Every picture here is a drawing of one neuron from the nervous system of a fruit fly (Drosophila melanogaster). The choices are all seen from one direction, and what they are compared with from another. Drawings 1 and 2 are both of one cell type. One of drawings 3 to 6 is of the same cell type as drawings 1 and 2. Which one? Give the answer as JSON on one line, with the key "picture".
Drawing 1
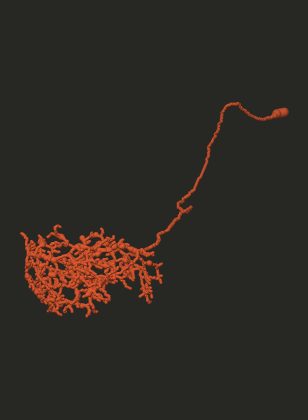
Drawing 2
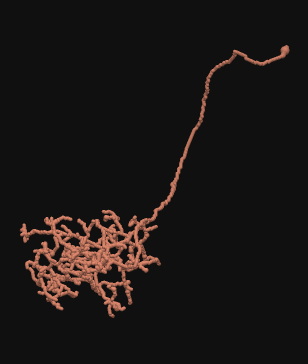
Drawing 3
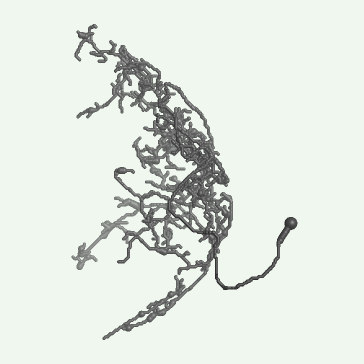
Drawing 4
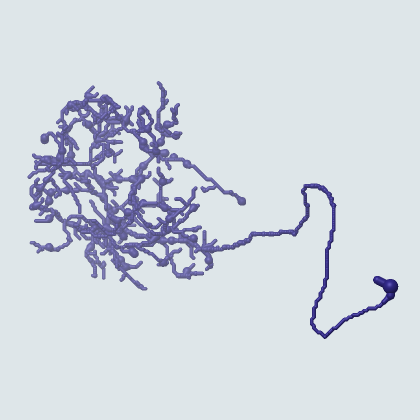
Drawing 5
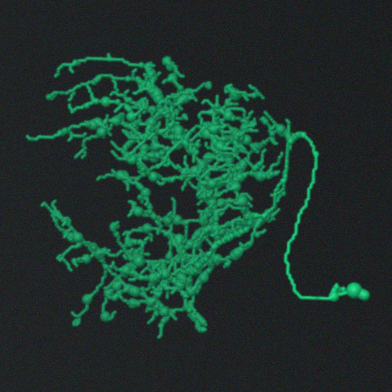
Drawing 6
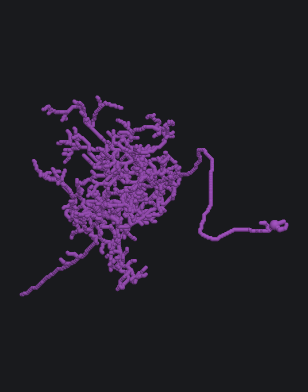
{"picture": 4}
